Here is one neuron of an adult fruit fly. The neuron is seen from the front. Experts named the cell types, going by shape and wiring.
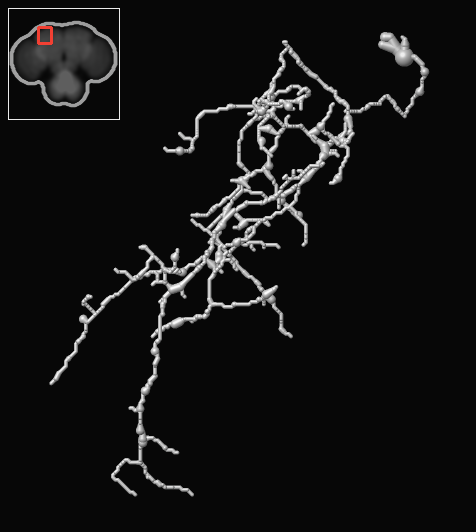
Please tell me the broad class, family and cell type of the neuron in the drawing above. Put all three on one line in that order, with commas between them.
central-brain intrinsic neuron, hemilineage SLPpm1, SLP287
